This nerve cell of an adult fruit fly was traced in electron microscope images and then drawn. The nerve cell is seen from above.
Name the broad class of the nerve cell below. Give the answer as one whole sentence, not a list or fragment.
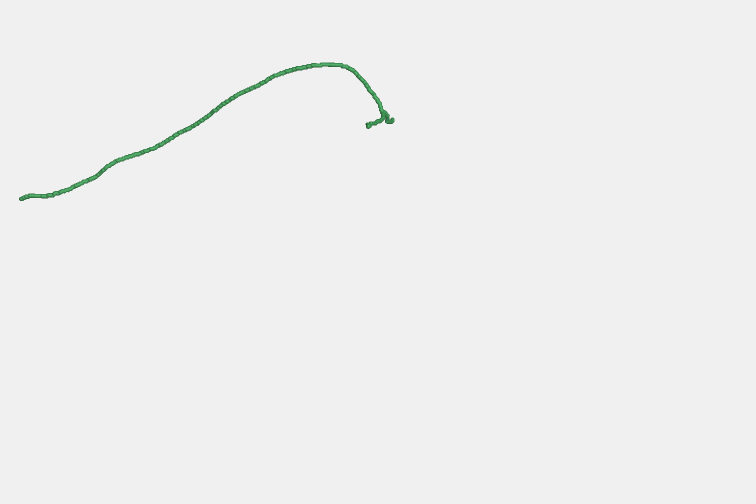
The broad class of the nerve cell is optic-lobe intrinsic neuron.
